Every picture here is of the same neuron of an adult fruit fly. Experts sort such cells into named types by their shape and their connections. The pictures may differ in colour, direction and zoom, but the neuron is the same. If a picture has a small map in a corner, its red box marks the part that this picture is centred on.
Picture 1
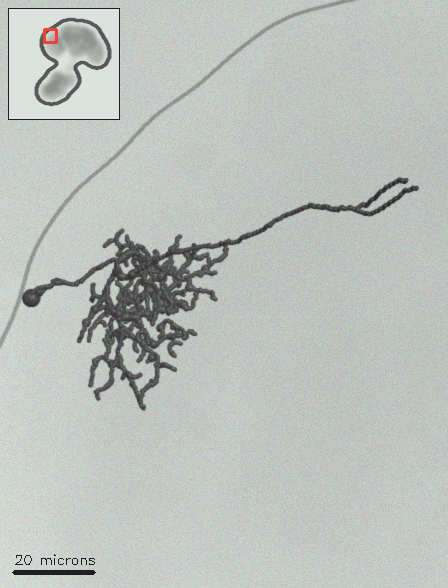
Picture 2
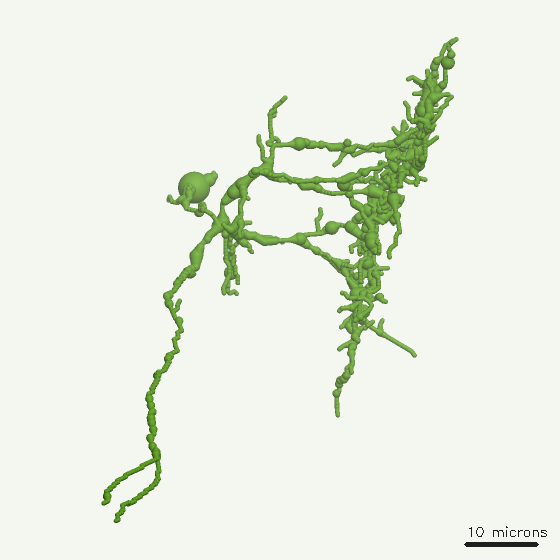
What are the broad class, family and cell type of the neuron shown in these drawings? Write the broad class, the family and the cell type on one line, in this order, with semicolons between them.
optic-lobe intrinsic neuron; Lawf; Lawf1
